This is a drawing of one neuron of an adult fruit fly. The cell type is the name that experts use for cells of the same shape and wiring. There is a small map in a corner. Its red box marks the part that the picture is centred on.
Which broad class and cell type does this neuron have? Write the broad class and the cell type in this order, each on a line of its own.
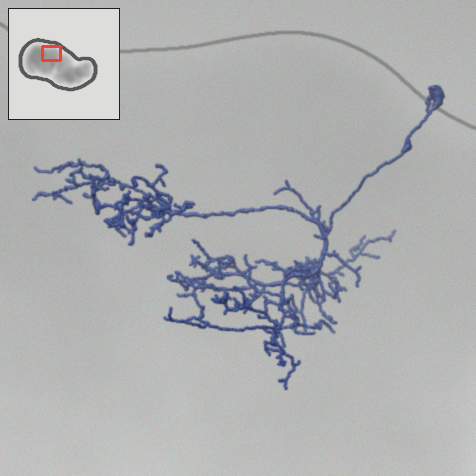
central-brain intrinsic neuron
CL368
